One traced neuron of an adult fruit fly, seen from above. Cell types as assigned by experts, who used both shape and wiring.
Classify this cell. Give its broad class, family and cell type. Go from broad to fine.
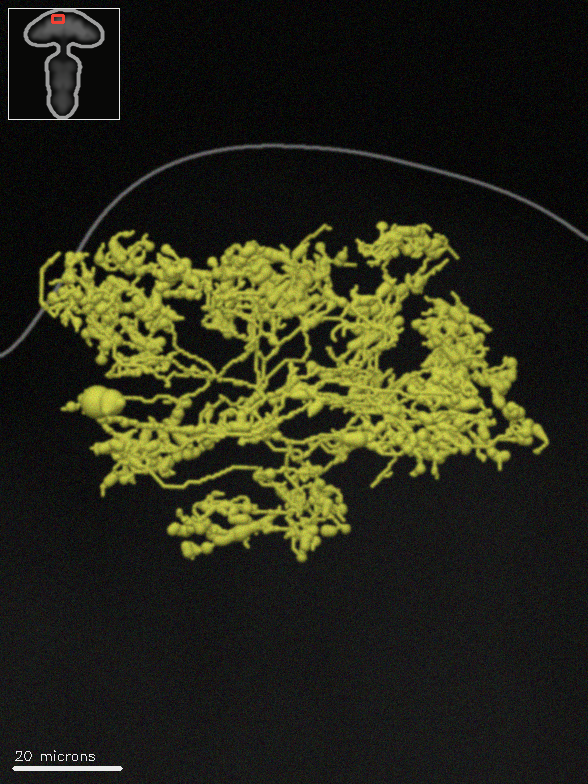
central-brain intrinsic neuron; hemilineage ALl1_dorsal; lLN2P_b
